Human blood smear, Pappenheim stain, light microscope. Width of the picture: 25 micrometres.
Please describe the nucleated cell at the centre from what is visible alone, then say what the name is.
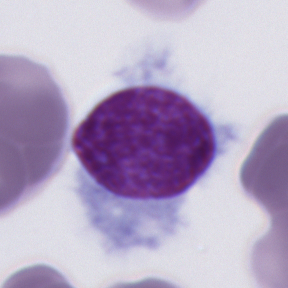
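The nuclear chromatin is dark purple, mottled with patches both darker and lighter. Pale greyish-blue cytoplasm lies mostly beneath the nucleus. Its edge is ragged, with fine hair-like projections. This is a hairy cell.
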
